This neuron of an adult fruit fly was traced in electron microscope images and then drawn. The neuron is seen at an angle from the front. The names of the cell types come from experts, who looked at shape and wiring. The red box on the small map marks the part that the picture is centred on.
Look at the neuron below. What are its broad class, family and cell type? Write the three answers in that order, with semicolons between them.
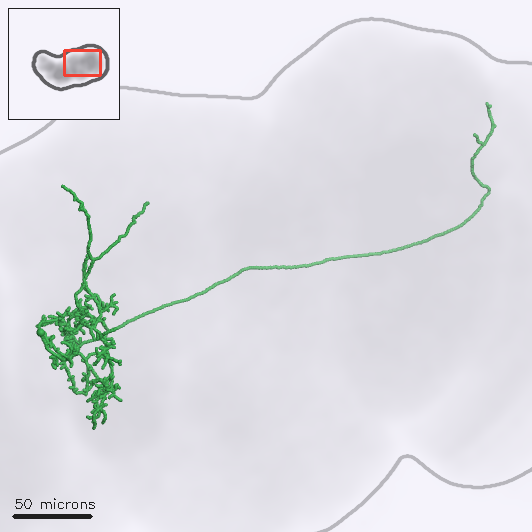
central-brain intrinsic neuron; hemilineage VLPl&d1_lateral; AVLP269_a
